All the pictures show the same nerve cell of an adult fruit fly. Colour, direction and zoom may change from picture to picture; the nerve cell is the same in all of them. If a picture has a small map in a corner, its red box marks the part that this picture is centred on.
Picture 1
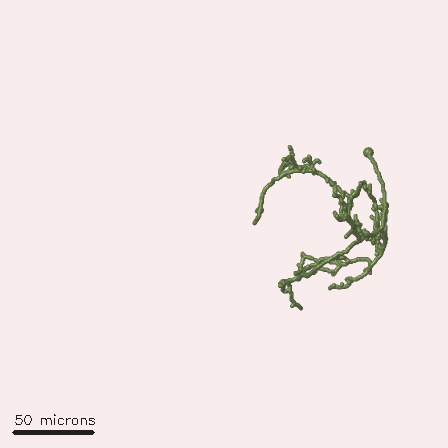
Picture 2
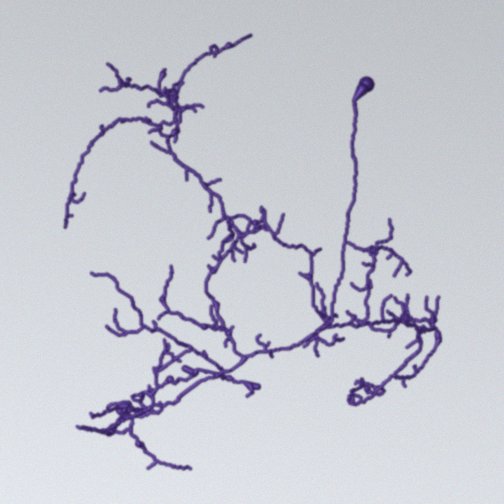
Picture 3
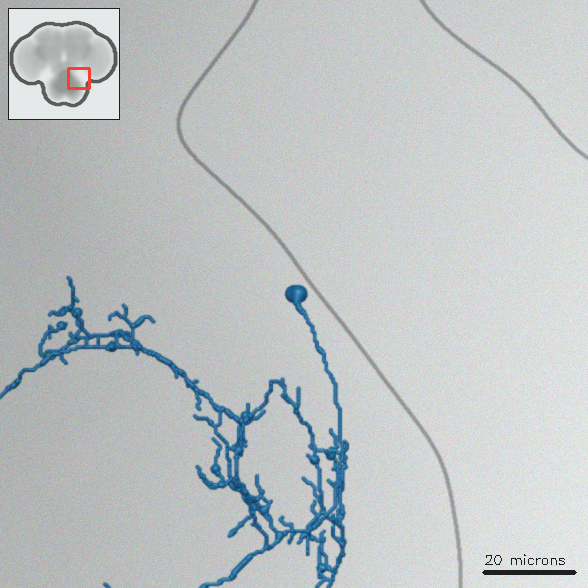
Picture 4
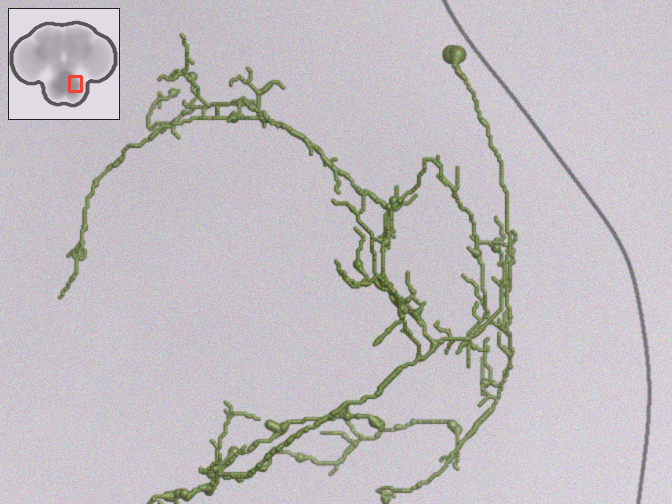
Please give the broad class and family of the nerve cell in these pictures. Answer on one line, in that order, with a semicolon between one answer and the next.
nerve-cord intrinsic neuron; hemilineage 09A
